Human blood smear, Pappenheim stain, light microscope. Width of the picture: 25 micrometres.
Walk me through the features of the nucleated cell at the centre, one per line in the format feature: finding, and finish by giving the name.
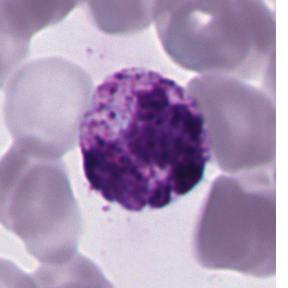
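Outline: roughly round, though the edge looks slightly ragged
Granules: coarse, dark purple, crowding over most of the cell
Nucleus: covered by granules, so I can't trace its outline
Upper left: paler, pinkish-lilac, fewer granules there
Size: about 12 micrometres across
Identity: basophil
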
